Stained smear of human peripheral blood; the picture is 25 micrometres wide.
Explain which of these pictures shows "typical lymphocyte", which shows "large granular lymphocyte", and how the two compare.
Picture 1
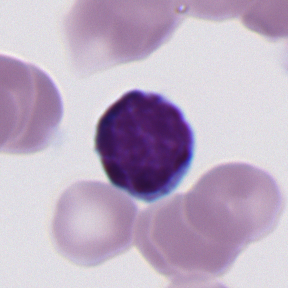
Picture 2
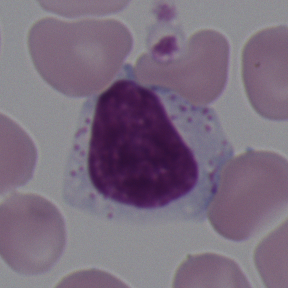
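Picture 1 shows the typical lymphocyte; picture 2 shows the large granular lymphocyte. In picture 1, the cell is about 9 micrometres across and its nucleus fills nearly the whole of it, leaving only a very thin, pale blue rim of cytoplasm. Its chromatin is dark purple and dense, with coarse clumps. In picture 2, the nucleus is a single undivided mass with no lobes, about 11 by 9 micrometres, and its chromatin is likewise dense and dark purple. Its cytoplasm is pale with a faint bluish tint and holds a small number of scattered reddish-purple granules.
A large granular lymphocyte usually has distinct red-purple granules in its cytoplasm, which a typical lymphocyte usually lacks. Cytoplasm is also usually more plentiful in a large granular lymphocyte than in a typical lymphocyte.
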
